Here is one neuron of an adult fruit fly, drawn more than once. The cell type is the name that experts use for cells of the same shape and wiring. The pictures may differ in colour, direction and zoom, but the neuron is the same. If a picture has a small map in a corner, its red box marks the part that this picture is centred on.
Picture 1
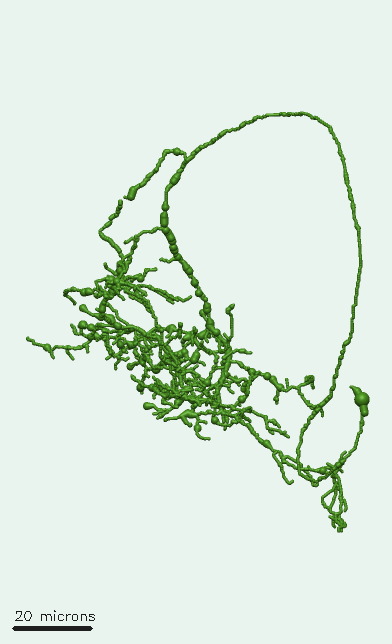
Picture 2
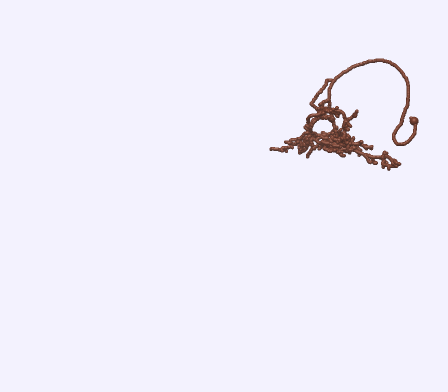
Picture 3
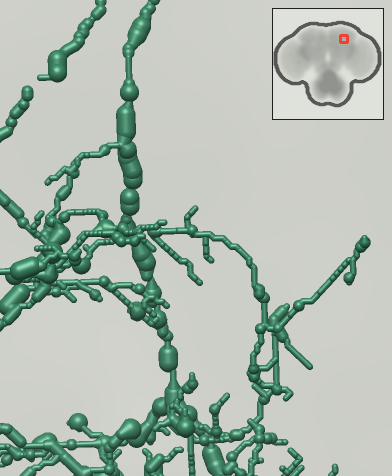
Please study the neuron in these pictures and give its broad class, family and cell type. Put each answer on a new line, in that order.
central-brain intrinsic neuron
hemilineage SLPav2
CL015_b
